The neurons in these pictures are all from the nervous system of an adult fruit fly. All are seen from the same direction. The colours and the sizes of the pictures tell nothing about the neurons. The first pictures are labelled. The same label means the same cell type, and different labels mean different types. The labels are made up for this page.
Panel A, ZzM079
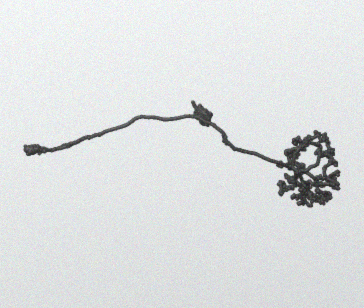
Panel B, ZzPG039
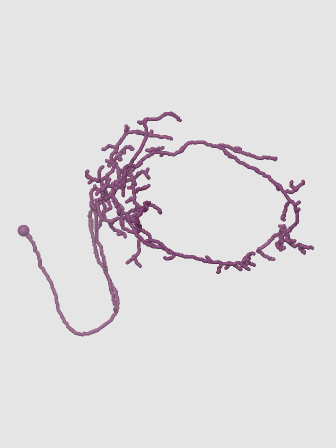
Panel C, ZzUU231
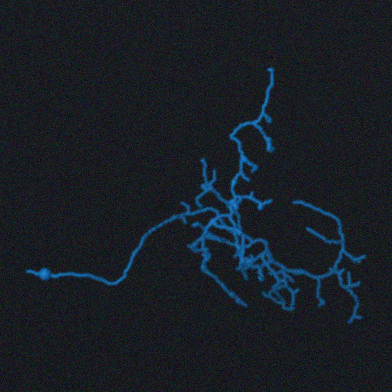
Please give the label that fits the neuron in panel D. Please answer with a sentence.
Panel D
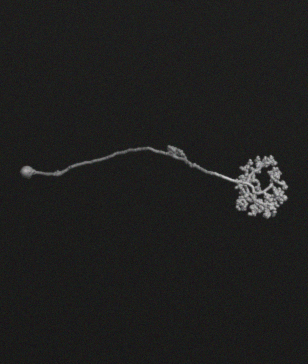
It belongs to ZzM079.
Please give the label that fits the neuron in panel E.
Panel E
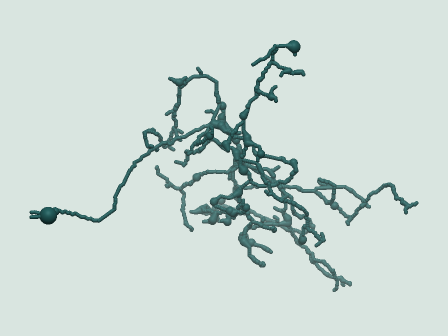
It belongs to ZzUU231.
